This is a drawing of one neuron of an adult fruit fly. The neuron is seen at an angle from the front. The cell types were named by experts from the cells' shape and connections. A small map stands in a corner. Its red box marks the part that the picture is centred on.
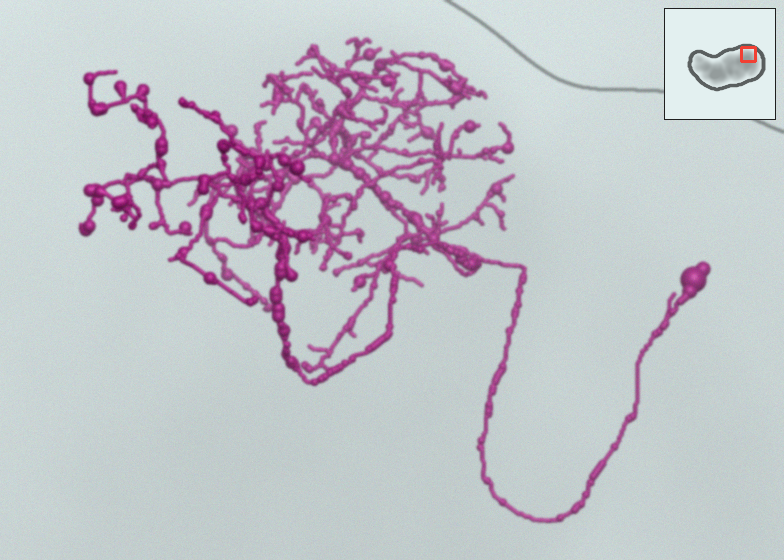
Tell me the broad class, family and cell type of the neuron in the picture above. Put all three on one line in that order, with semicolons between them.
central-brain intrinsic neuron; hemilineage VPNl&d1_dorsal; LHAV5b2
